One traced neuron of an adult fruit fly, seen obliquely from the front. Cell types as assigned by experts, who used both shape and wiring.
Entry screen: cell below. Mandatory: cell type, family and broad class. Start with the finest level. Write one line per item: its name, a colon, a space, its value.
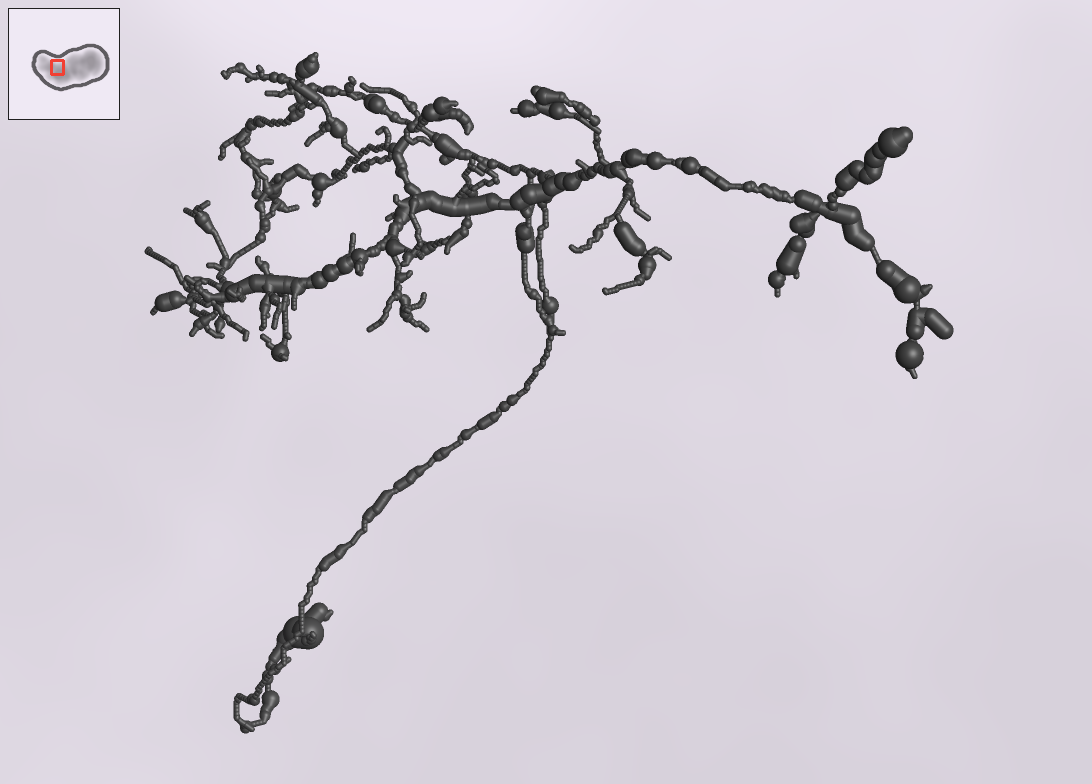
cell type: IN03B060
family: hemilineage 03B
broad class: nerve-cord intrinsic neuron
